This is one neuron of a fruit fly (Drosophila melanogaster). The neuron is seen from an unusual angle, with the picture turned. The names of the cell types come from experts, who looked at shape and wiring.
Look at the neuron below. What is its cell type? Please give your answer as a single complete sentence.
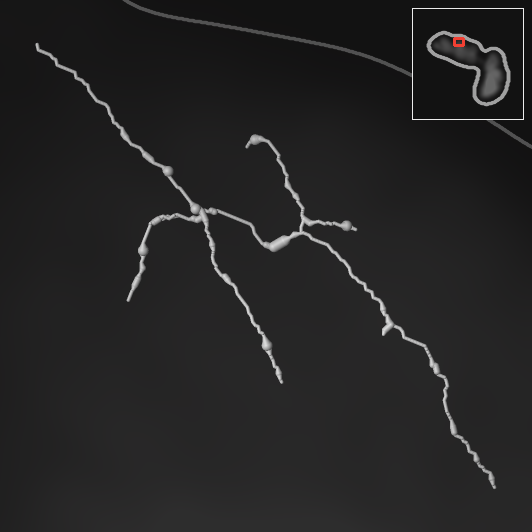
What this neuron is, by cell type, is SNxx33.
